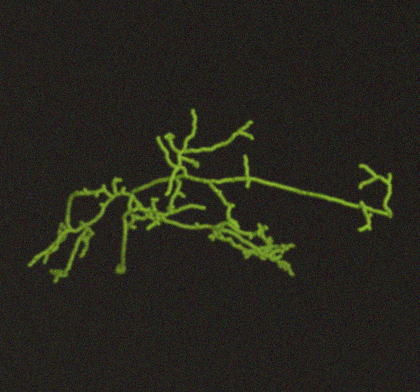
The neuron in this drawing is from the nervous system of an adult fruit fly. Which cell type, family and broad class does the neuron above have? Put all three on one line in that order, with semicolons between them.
IN12A036; hemilineage 12A; nerve-cord intrinsic neuron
